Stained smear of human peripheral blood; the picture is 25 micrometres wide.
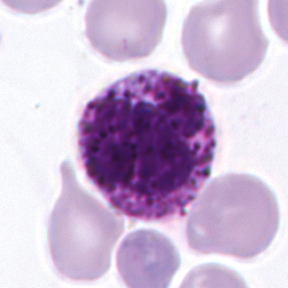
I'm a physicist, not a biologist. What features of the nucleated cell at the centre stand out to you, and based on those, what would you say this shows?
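Dark purple nucleus occupies most of the cell. Nuclear outline partly hidden by overlying granules. Granules present over nucleus as well as in cytoplasm. Cytoplasm reduced to a narrow, pale pinkish-lilac rim. Cell is a basophil.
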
